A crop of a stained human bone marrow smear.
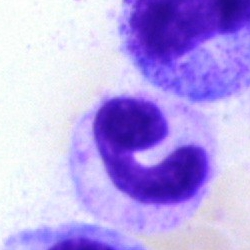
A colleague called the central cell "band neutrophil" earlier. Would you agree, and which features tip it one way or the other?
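Band neutrophil is the right name for this cell. What decides is the nucleus, curved into a C shape whose opening faces right.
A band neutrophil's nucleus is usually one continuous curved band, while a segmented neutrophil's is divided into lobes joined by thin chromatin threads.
The C-shaped nucleus therefore speaks for band neutrophil and against segmented neutrophil. Otherwise the cell is roughly round, with dense dark purple chromatin, no visible nucleoli and plentiful pale lilac cytoplasm.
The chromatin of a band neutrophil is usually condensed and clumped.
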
